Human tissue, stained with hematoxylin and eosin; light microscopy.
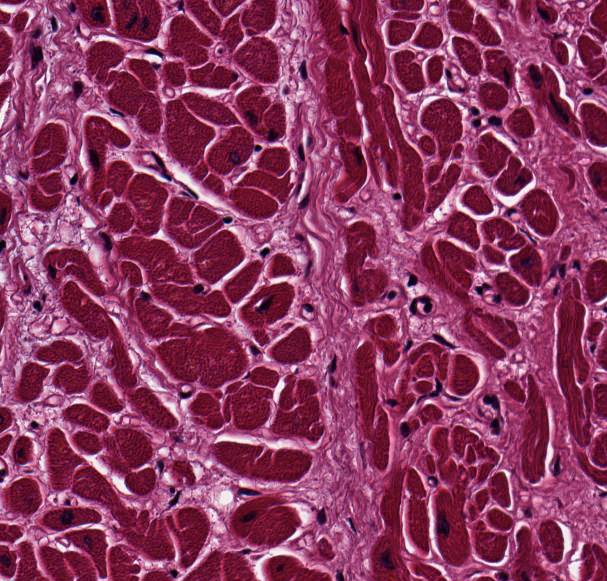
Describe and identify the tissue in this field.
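In the left half of the field most fibres are cut transversely, giving rounded or polygonal profiles. Many profiles are irregular, and some look branched rather than evenly round. Where a nucleus is visible in a cross-sectioned fibre, it is central. The fibre cytoplasm stains dense, deep red-maroon. The tissue is the left ventricle of the heart.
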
